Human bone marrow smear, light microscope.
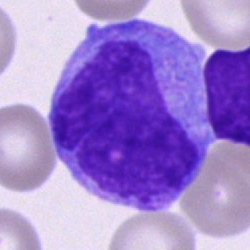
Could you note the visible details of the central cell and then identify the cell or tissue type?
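Outline roughly round; small bump at upper left. Nucleus occupies most of cell. Fold line crosses nucleus. Chromatin finely granular, not coarsely clumped. Name: monocyte.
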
